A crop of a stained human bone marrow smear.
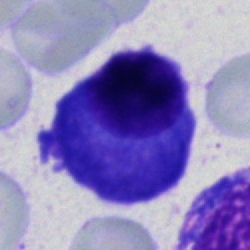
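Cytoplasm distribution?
Broad band filling lower half of cell, beneath nucleus.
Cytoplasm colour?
Deep blue.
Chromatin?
Very dark purple, dense.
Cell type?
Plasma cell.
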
